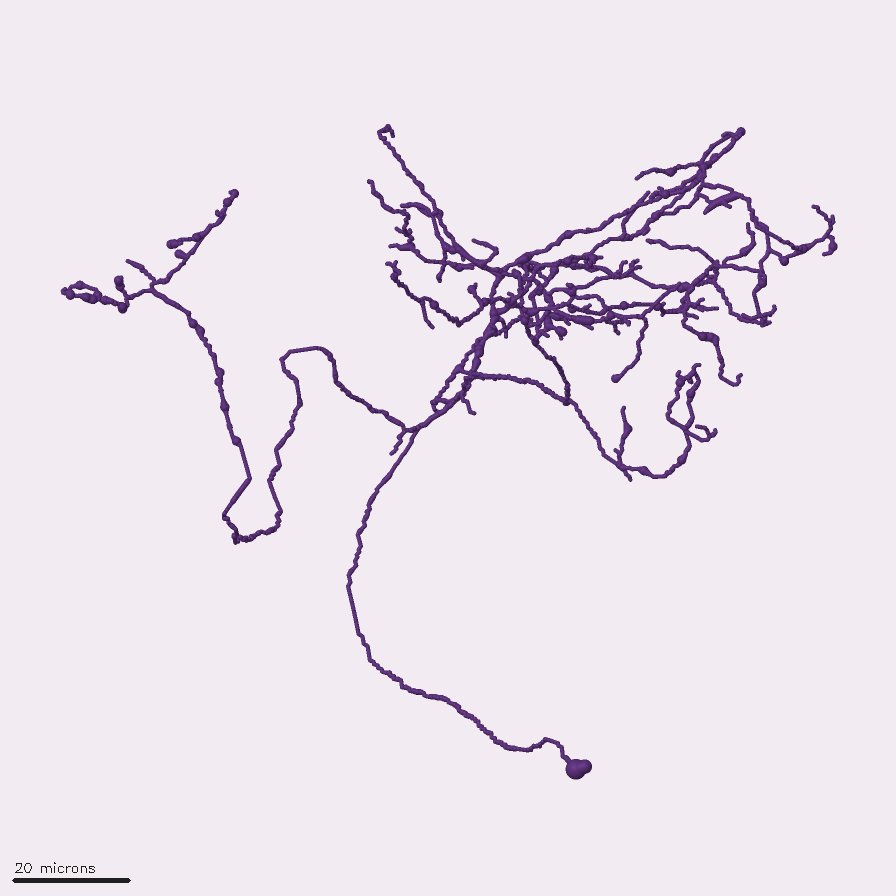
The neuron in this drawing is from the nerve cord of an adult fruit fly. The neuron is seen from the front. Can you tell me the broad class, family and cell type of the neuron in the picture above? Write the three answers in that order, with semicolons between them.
nerve-cord intrinsic neuron; hemilineage 05B; IN05B073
